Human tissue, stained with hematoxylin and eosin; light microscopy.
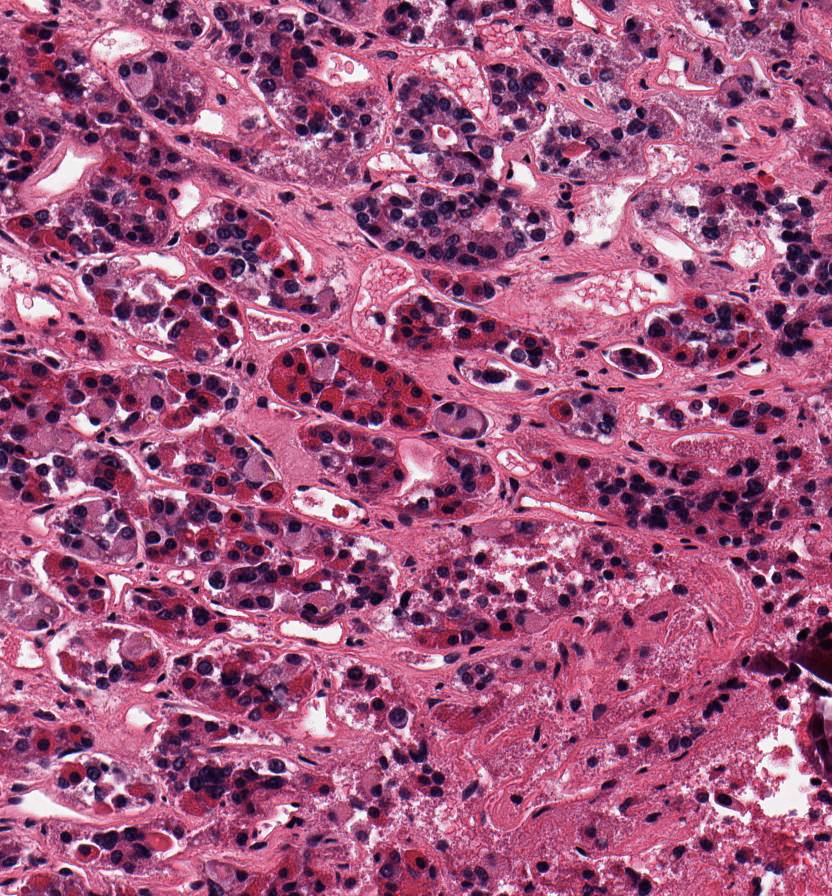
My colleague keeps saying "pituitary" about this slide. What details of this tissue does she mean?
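This field is pituitary. Across the field, the cells sit in rounded nests and short cords, divided by thin pink fibrous strands.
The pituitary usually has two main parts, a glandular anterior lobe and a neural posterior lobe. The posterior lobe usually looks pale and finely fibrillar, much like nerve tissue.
The nests and cords of cells seen here do not have that look, and go with the glandular anterior lobe instead. Many of the nest cells have bright red, granular cytoplasm, most numerous in the left and central parts of the field, and their nuclei are round and darkly stained.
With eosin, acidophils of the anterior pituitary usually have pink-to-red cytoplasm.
The red cells here fit that picture. No fat cells are present anywhere in the field.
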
